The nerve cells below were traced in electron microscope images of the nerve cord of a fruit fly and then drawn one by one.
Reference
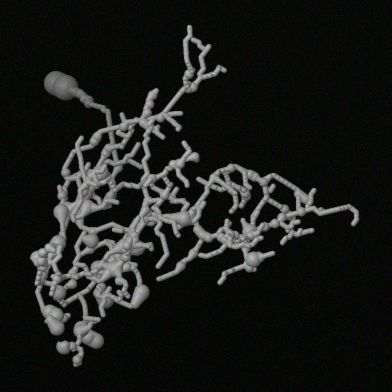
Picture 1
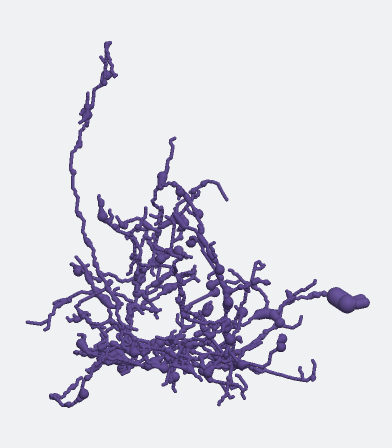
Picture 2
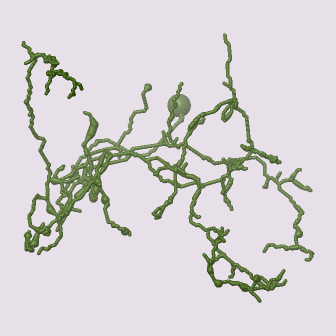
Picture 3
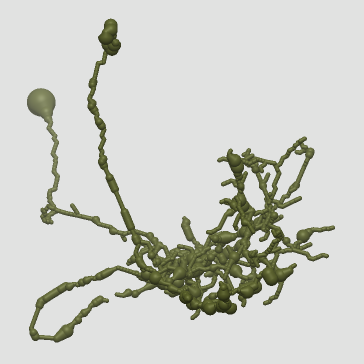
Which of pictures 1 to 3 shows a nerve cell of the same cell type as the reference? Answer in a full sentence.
The nerve cell in picture 2 is of the same cell type.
